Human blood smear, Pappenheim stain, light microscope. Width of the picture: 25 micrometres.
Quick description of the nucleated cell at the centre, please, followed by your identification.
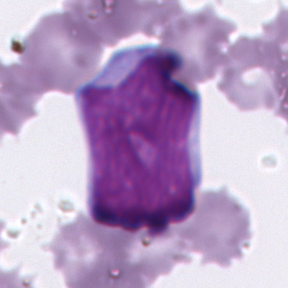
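Measuring about 17 by 11 micrometres, the cell has a nucleus that fills about 80% of its area. Fine streaks in the chromatin run mostly lengthwise, from top to bottom, and a pale elongated cleft lies near the centre of the nucleus. Only a thin, pale bluish rim of cytoplasm shows, most clearly along the upper edge. A small notch marks the top edge near the right corner. The cell is a myeloblast.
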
